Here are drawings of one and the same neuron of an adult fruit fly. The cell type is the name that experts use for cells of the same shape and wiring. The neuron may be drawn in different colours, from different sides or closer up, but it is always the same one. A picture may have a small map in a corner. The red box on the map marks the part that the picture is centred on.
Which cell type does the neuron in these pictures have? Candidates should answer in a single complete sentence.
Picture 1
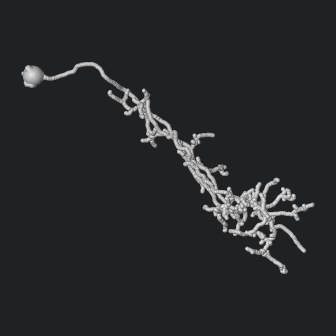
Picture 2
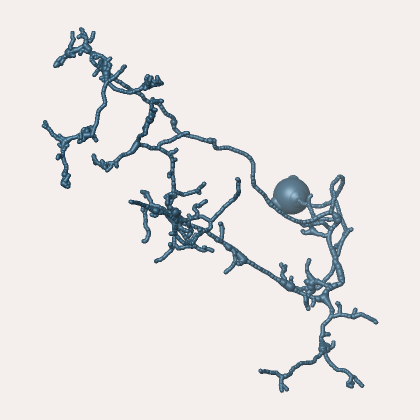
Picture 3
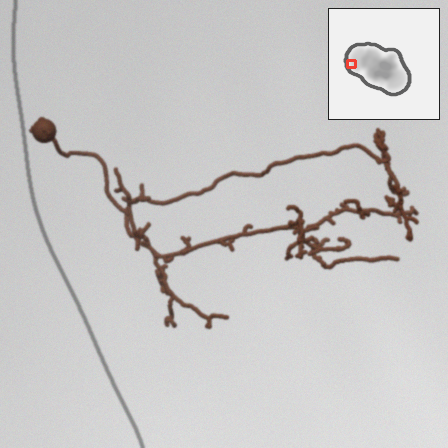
Typed by cell type, the neuron is Mi15.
